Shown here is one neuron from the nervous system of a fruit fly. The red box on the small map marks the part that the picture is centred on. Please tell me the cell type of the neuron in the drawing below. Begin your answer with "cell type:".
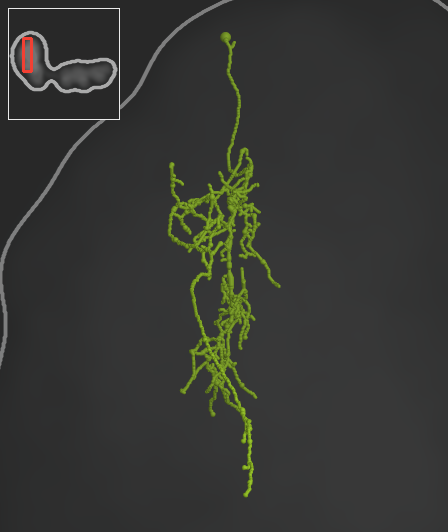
cell type: AVLP009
